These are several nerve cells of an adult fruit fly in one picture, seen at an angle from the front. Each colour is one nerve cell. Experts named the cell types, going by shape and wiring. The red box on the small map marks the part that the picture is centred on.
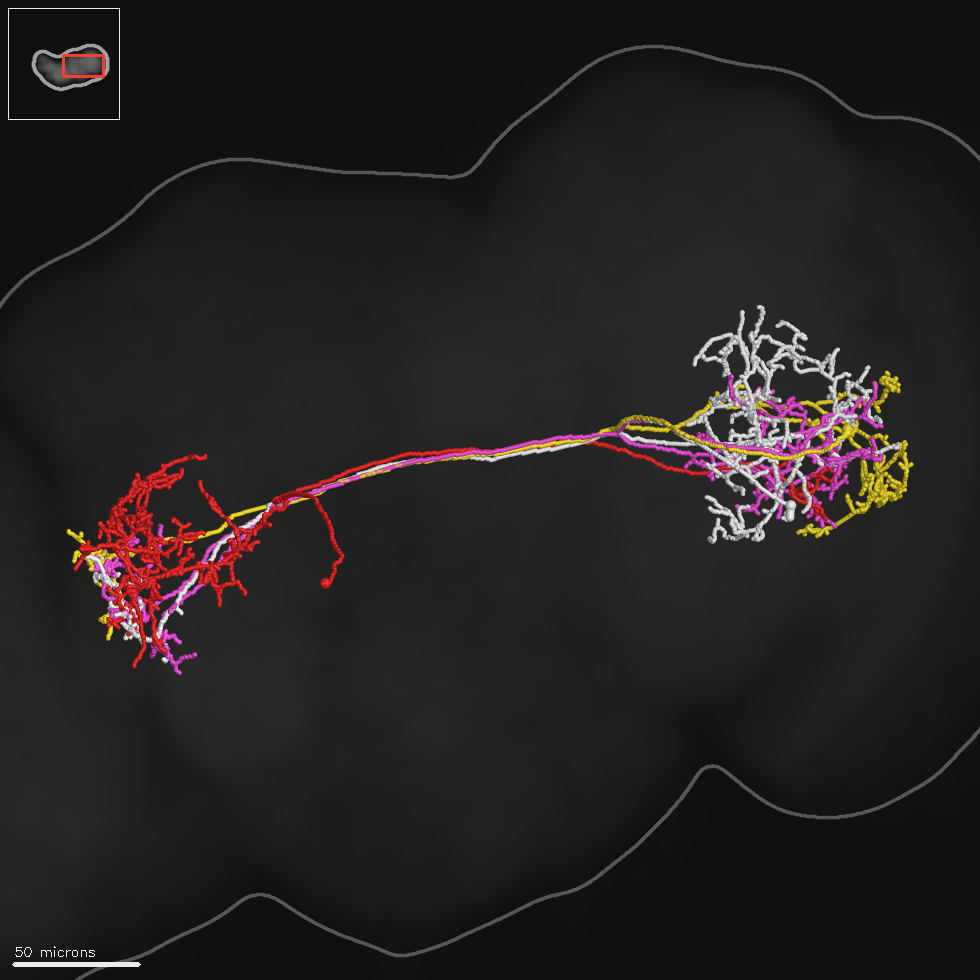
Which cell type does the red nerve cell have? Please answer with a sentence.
The cell type is CB4170.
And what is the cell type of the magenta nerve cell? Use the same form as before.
The cell type is CB4168.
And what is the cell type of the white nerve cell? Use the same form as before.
The cell type is CB4169.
